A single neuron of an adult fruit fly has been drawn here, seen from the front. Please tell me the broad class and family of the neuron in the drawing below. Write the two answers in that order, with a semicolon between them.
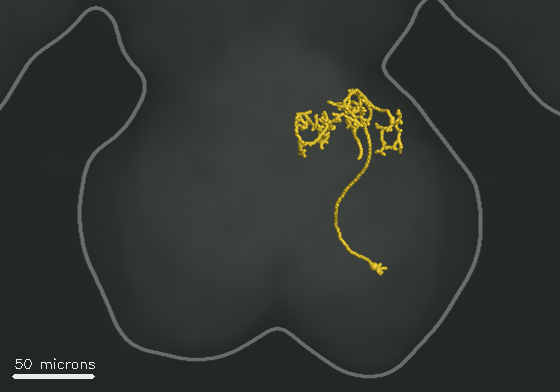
nerve-cord intrinsic neuron; hemilineage 03B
